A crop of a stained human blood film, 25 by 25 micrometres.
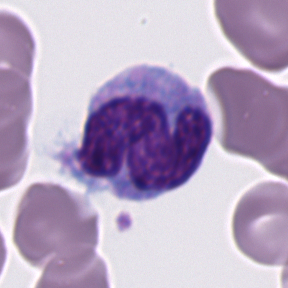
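Monocyte, the central cell in a stained smear of human peripheral blood. Its nucleus, about 12 by 9 micrometres, fills most of the cell and folds into a curving band. The pale bluish-grey cytoplasm forms a rim widest along the top, holding only fine, faint granules and no large coarse ones.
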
